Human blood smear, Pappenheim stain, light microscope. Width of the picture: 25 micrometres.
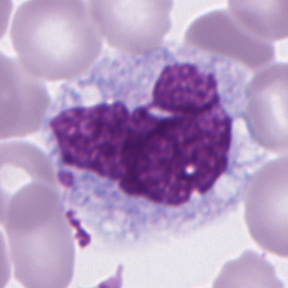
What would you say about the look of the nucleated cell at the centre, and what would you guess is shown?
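Folded and irregular, that nucleus has lobes lying over one another. The cytoplasm makes a broad rim, widest underneath, pale grey-blue and lacy with lots of small pale spots. So it's a monocyte.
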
